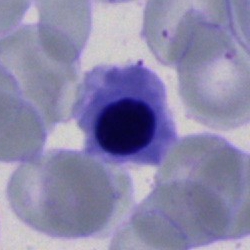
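Erythroblast (central cell). The chromatin is very dark and uniformly dense, with no visible pattern, and no nucleoli are seen. The nucleus lies low in the cell, leaving more cytoplasm above it than below it. The cytoplasm contains no granules.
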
